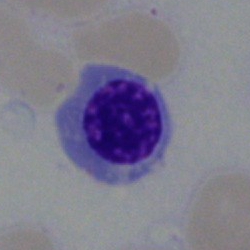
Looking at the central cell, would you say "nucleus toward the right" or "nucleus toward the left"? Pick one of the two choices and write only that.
Nucleus toward the right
